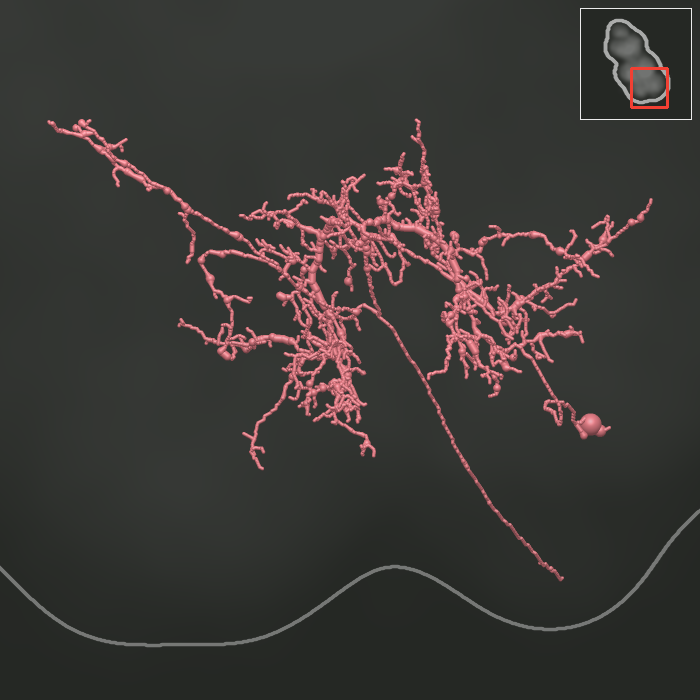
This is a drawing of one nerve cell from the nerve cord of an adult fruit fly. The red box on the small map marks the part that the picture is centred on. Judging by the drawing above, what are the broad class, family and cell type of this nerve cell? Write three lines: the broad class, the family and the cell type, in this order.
ascending neuron
hemilineage 08B
AN08B059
